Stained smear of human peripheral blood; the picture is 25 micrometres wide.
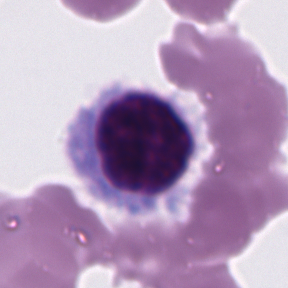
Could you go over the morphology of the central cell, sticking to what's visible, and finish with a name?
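Chromatin comes first on the list: dark purple and dense, with only faint mottling. The cytoplasm, next, is pale blue. As for position, the nucleus is off-centre toward the right, leaving a wider band of cytoplasm on the left. Finally, the outer edge of the cytoplasm is ragged, with many fine short projections. Name: hairy cell.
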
